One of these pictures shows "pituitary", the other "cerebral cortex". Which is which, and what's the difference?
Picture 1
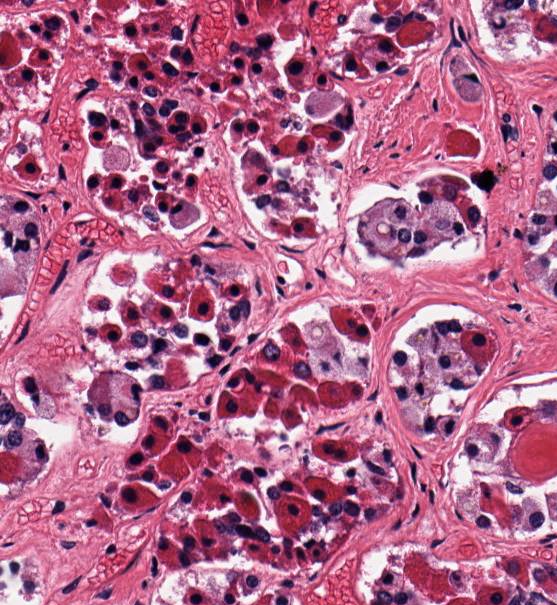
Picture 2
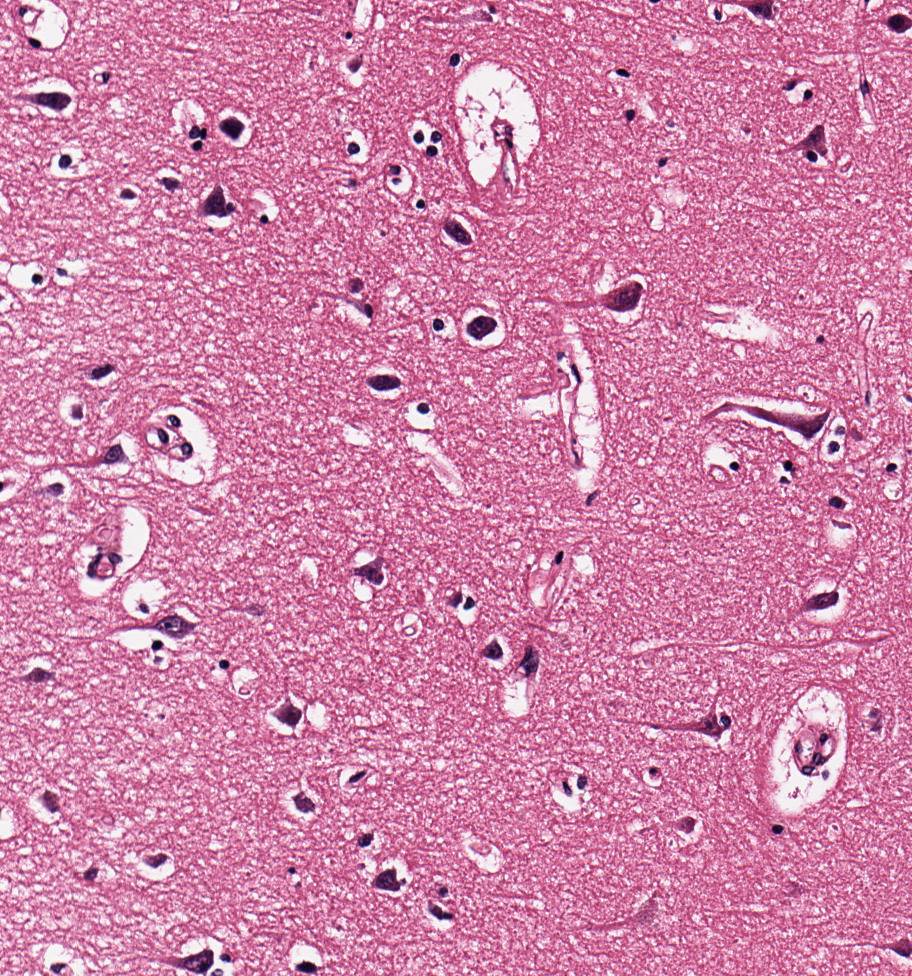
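Two different tissues are shown: pituitary in picture 1, cerebral cortex in picture 2. The pituitary cells sit in nests, many with abundant, densely eosinophilic cytoplasm that stands out bright red beside neighbours with paler, pinkish-grey cytoplasm. Their nuclei are mostly round and vary noticeably in size, and some larger pale ones, as in the nest at upper right, hold a single prominent nucleolus. In the cerebral cortex, cells lie singly and fairly evenly across a uniform pink background, with no epithelium, glands or tubules anywhere. Many small, round, dark nuclei with little visible cytoplasm lie among the larger cells, and small thin-walled vessels sit in wide clear spaces at the top centre and lower right.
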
